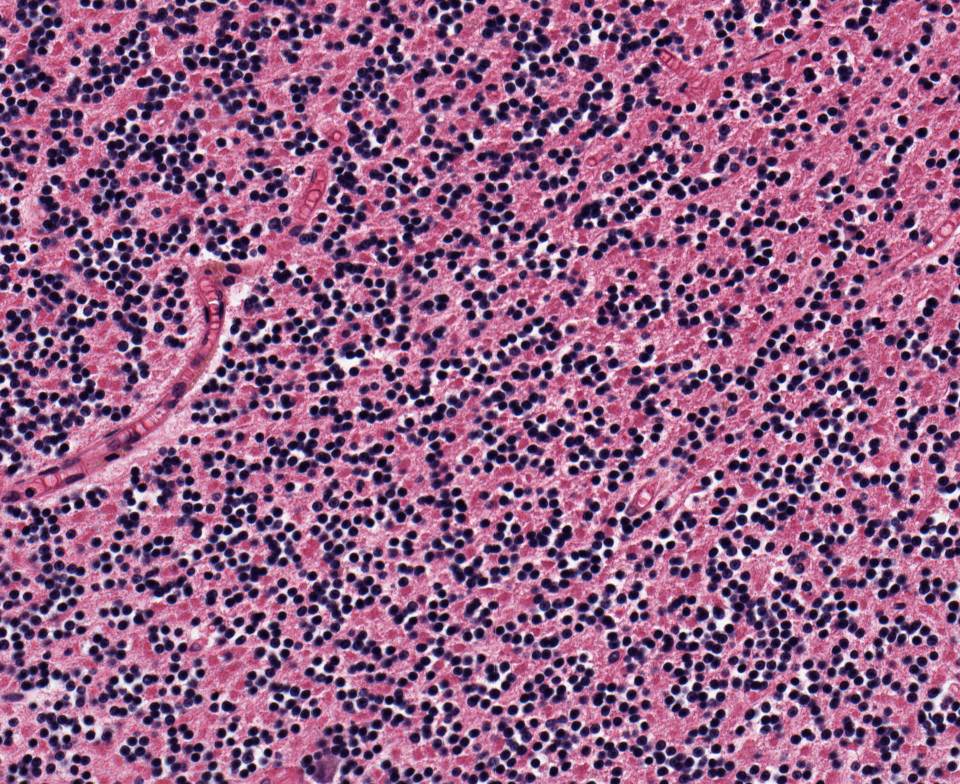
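Cerebellum: most nuclei here are small, round and dark purple, with almost no cytoplasm visible around them. Irregular pink patches without nuclei sit between the clusters, and a curved vessel runs from centre-left down to the lower-left edge.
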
